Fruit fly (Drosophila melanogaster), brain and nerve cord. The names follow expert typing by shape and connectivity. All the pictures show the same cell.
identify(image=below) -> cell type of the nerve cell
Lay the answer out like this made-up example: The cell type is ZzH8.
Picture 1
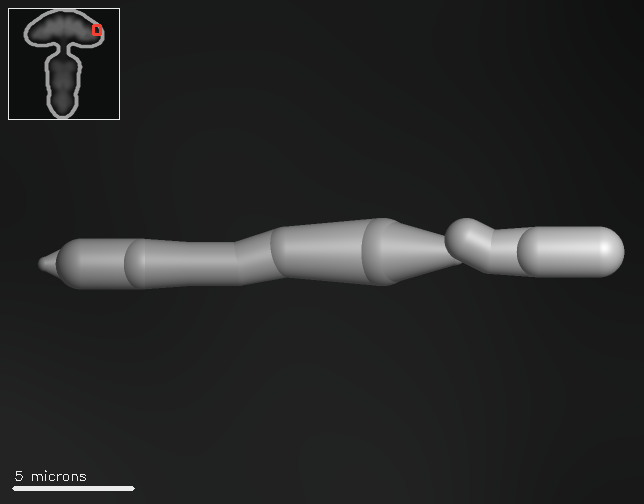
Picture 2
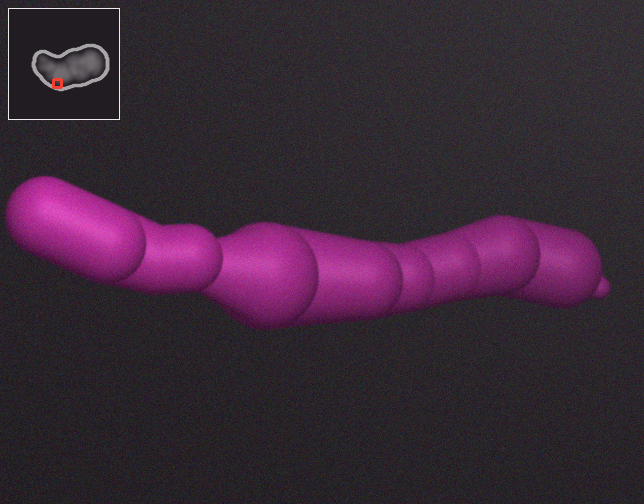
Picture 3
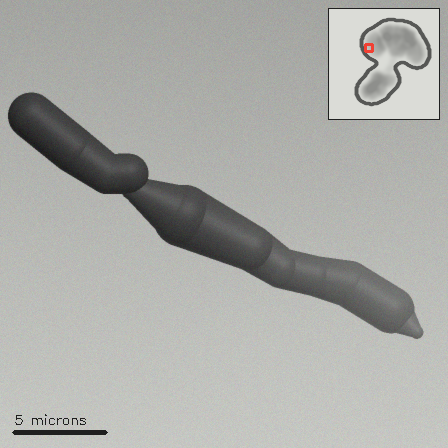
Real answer: The cell type is R1-R6.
